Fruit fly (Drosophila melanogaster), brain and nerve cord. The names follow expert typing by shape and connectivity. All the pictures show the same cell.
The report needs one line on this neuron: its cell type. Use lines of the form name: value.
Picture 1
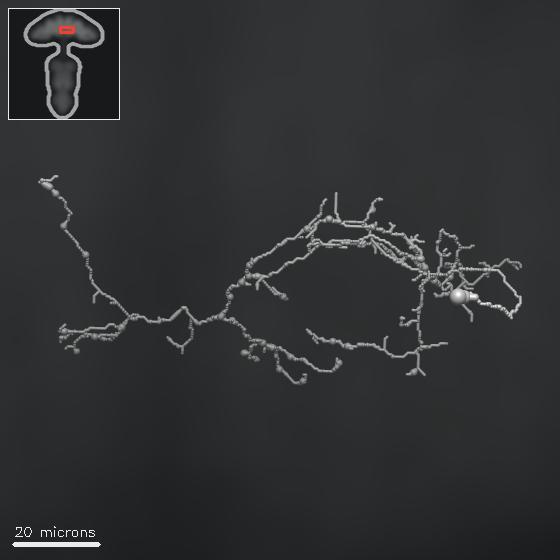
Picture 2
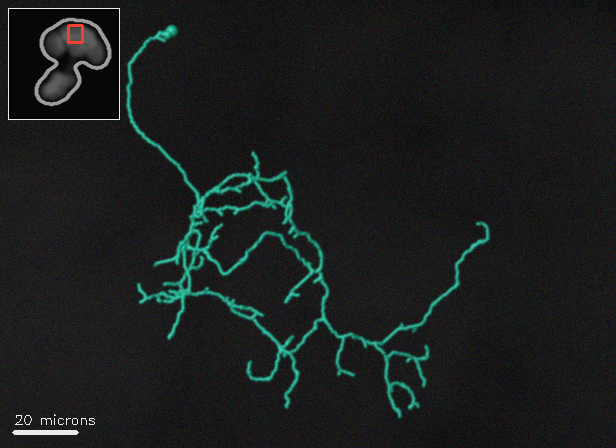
cell type: CB2300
